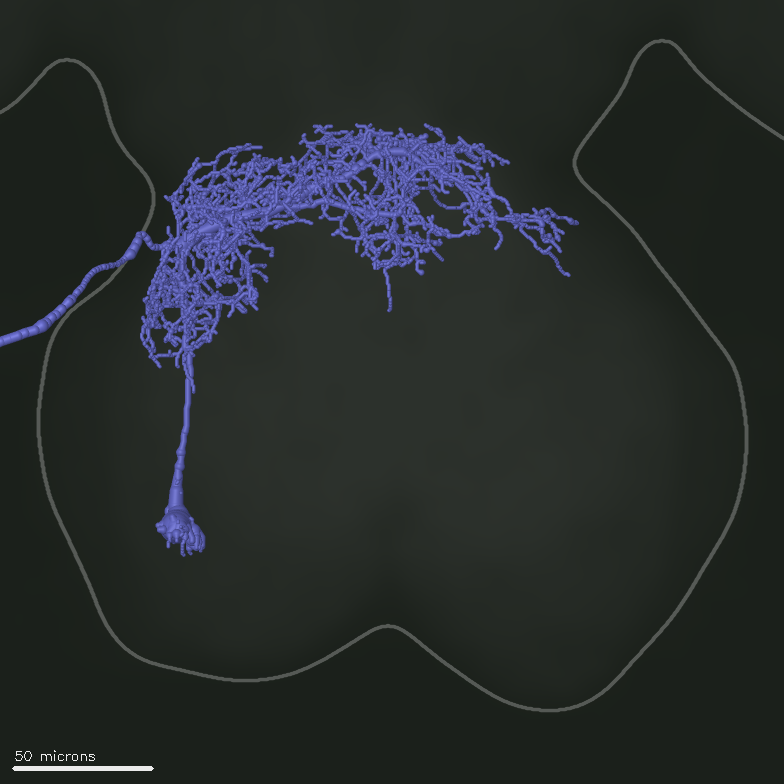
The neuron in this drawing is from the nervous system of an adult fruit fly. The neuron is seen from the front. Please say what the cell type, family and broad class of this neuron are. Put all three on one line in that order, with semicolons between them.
tp1 MN; hemilineage 16B; motor neuron of the nerve cord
